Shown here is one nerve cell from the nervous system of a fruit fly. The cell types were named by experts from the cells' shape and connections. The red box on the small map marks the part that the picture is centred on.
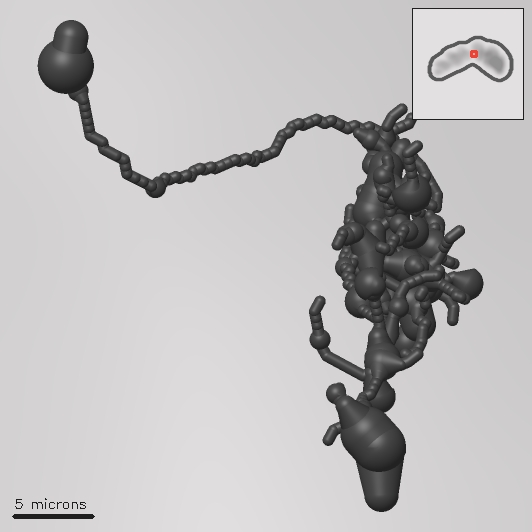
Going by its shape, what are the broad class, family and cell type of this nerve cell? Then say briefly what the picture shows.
This is an optic-lobe intrinsic neuron. Its family is Mi. It is of cell type Mi4. Its cell body lies at the upper left of the picture. By the scale bar it is about 30 microns tall in this view.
